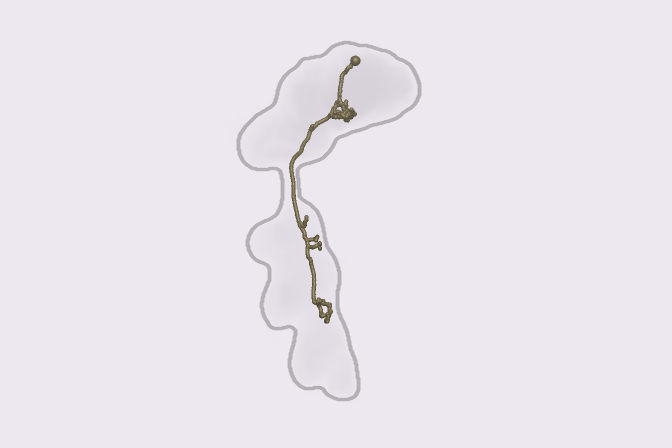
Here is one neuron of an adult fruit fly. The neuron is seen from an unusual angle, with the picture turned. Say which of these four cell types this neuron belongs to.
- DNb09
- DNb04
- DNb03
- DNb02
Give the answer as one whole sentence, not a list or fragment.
This neuron is typed as DNb03.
